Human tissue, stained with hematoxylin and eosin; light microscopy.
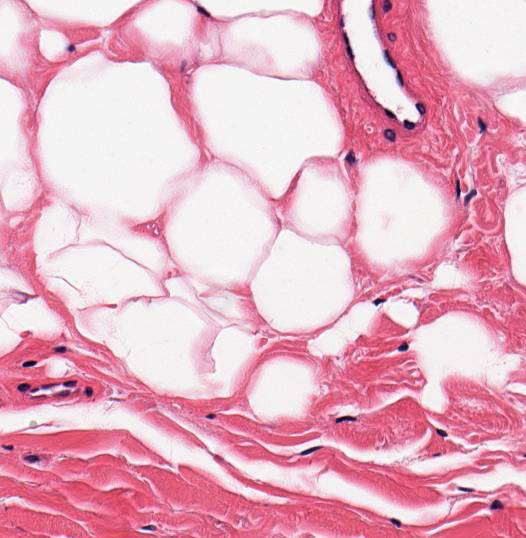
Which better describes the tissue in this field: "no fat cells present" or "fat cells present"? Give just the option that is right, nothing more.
Fat cells present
